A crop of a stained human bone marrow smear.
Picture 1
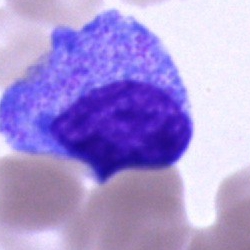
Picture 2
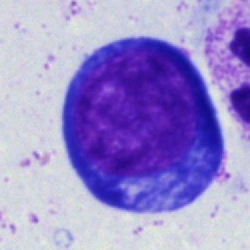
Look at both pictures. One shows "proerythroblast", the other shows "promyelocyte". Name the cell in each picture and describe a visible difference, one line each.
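Picture 1 is a promyelocyte. Fine purple granules are scattered throughout the cytoplasm.
Picture 2 is a proerythroblast. No granules are seen in the cytoplasm.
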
